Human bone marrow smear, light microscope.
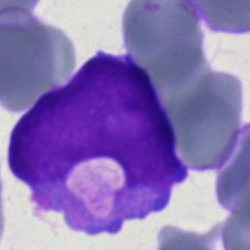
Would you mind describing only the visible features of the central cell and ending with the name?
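The outline's irregular and roughly triangular, rising to a blunt peak at the top. Most of the cell stains a dense, dark violet. Along the lower edge runs a band of lighter purple, mottled and granular in texture. That lower border is scalloped and bumpy. That one's a blast.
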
